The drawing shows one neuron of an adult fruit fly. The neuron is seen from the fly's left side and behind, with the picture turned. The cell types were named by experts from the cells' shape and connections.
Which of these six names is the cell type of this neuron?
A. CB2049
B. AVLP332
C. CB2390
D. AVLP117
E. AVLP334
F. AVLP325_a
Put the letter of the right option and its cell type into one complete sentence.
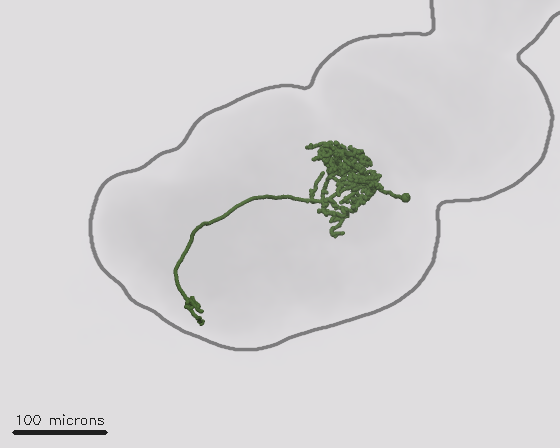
The cell type of the neuron is given by option F, AVLP325_a.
